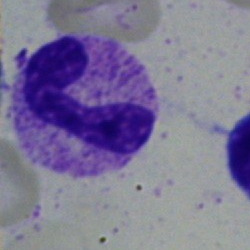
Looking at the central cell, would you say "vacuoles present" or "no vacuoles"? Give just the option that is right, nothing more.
No vacuoles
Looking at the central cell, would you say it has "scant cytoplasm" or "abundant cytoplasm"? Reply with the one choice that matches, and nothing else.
Abundant cytoplasm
